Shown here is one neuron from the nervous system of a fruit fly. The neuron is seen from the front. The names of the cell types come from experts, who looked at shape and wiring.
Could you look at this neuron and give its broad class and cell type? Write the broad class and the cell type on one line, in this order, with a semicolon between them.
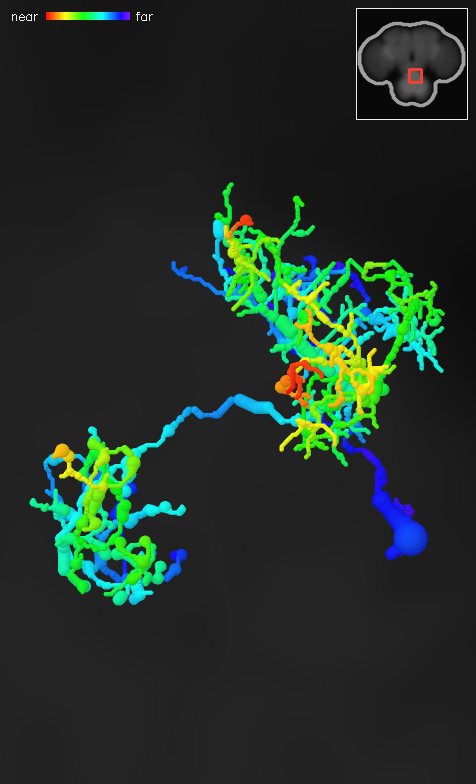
nerve-cord intrinsic neuron; INXXX282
